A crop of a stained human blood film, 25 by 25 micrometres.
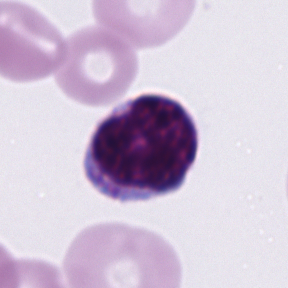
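Typical lymphocyte, central cell, stained peripheral blood smear. Outline smooth, roughly round. Chromatin dark purple, densely clumped. Nucleus about 9 micrometres across, filling about 80% of the cell's area. Cytoplasm pale blue, visible only as a thin crescent widest at the lower left.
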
